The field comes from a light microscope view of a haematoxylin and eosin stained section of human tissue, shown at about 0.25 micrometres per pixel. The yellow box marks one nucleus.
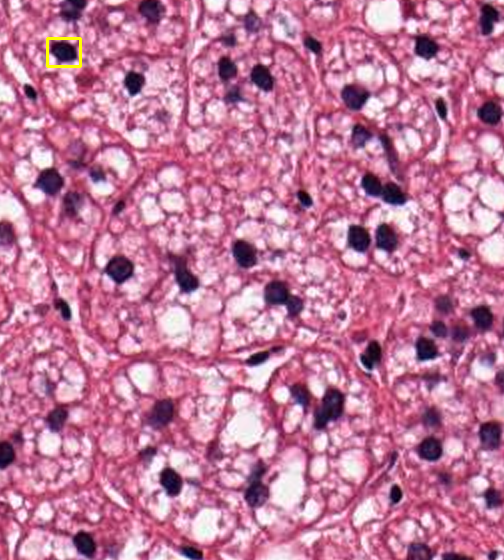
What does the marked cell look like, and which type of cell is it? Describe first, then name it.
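The nucleus is round to slightly oval, solidly and evenly dark, and about the same size as the neighbouring nuclei. The cytoplasm around the nucleus is pale pink and filled with many small clear vacuoles, giving it a foamy, bubbly look. The cell's own outline cannot be clearly separated from the neighbouring cells. The cell sits among similar pale, vacuolated cells in a rounded group, with a thin pink fibrous band running just to its left. The marked cell is an adrenal cortical cell.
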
